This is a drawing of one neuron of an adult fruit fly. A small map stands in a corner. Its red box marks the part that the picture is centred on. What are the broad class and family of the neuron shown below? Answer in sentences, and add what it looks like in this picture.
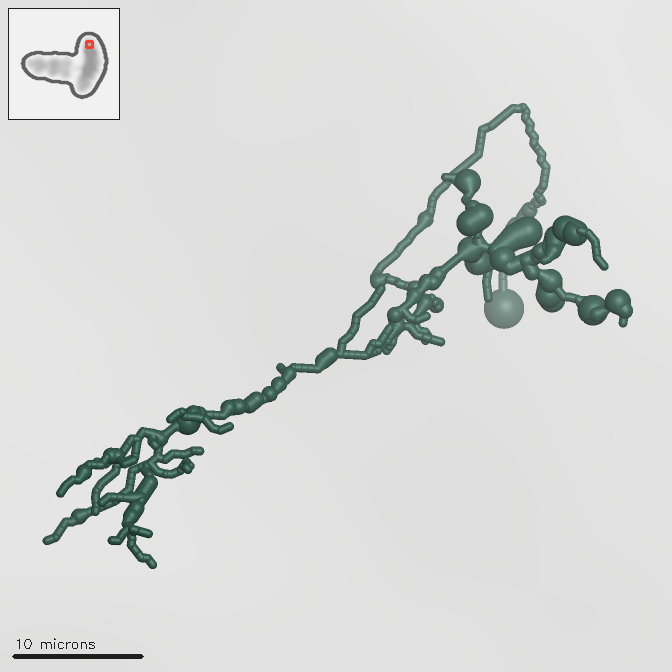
This is an optic-lobe intrinsic neuron. The family is Mi. The cell body is on the right of the picture. From left to right in the picture it spans about 45 microns.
